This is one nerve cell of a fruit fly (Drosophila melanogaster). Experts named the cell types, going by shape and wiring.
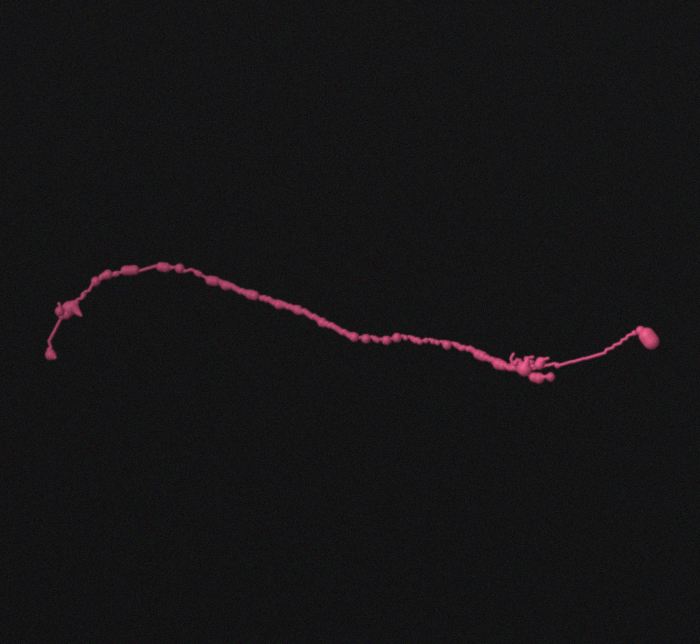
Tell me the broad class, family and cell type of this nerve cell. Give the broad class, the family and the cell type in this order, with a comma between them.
optic-lobe intrinsic neuron, L, L4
